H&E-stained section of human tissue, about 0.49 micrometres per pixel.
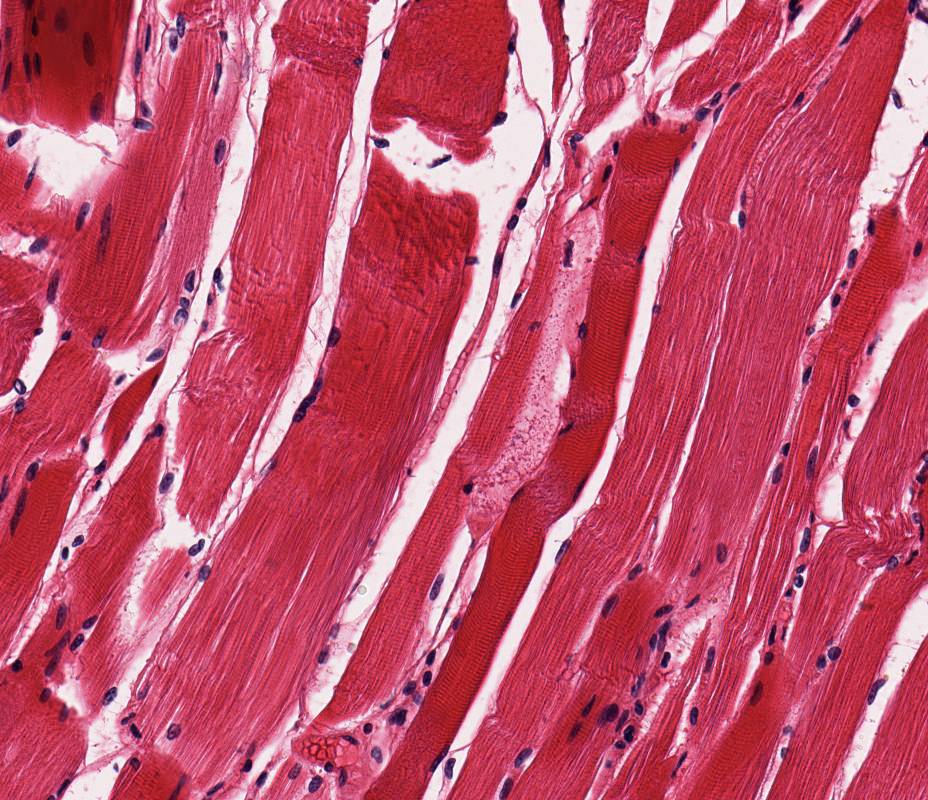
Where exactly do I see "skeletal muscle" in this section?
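Long, parallel muscle fibres cross the field diagonally from lower left to upper right, in keeping with skeletal muscle.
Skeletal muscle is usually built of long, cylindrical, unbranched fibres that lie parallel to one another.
Fine transverse cross-striations can be followed along the fibres here.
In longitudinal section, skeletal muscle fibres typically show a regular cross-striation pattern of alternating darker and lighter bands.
The fibre nuclei are flattened and sit at the edges of the fibres rather than centrally, and the cytoplasm stains deep red with eosin.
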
